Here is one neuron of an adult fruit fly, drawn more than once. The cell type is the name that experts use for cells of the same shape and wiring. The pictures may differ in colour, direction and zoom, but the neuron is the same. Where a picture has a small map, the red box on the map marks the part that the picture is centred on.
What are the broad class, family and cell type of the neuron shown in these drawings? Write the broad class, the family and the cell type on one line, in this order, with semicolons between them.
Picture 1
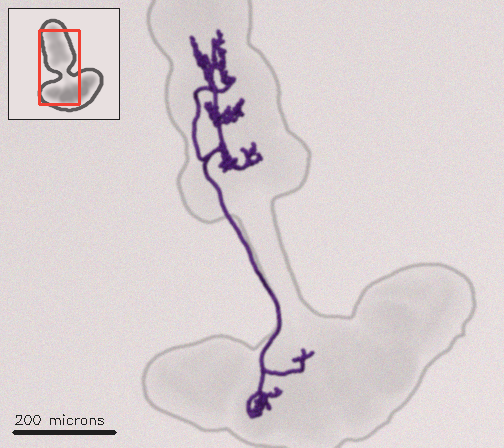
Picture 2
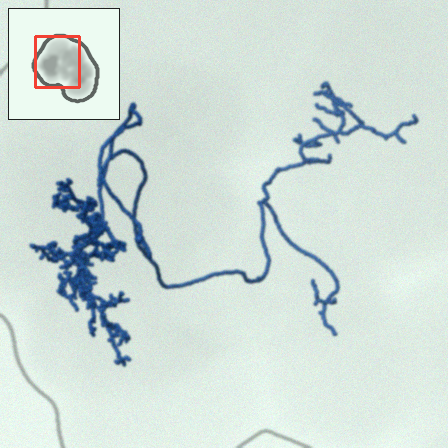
ascending neuron; hemilineage 19B; AN19B036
